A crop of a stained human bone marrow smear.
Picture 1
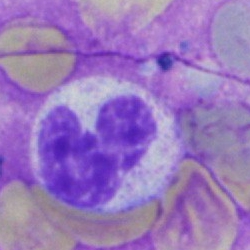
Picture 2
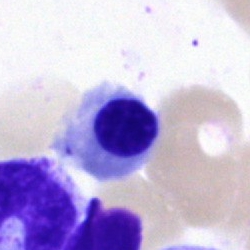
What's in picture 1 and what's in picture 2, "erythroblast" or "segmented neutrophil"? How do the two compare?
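What picture 1 shows is a segmented neutrophil, and picture 2 shows an erythroblast. In the segmented neutrophil the cytoplasm is very pale, almost whitish grey, with fine purple dots scattered through it, and its rim is wider on the right side of the nucleus than on the left.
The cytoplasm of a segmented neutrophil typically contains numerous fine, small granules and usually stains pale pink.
The erythroblast's cytoplasm, by contrast, is pale blue and shows no granules. Their chromatin differs as well: it is clumped into darker and lighter purple patches in the segmented neutrophil, but dense and dark purple throughout in the erythroblast.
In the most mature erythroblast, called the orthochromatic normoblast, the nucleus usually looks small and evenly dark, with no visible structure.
The erythroblast's nucleus sits toward the right side of the cell, and its outline is irregular and frayed on the left, while the segmented neutrophil has a round, smooth outline. No nucleoli can be seen in either nucleus.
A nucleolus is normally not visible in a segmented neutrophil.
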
